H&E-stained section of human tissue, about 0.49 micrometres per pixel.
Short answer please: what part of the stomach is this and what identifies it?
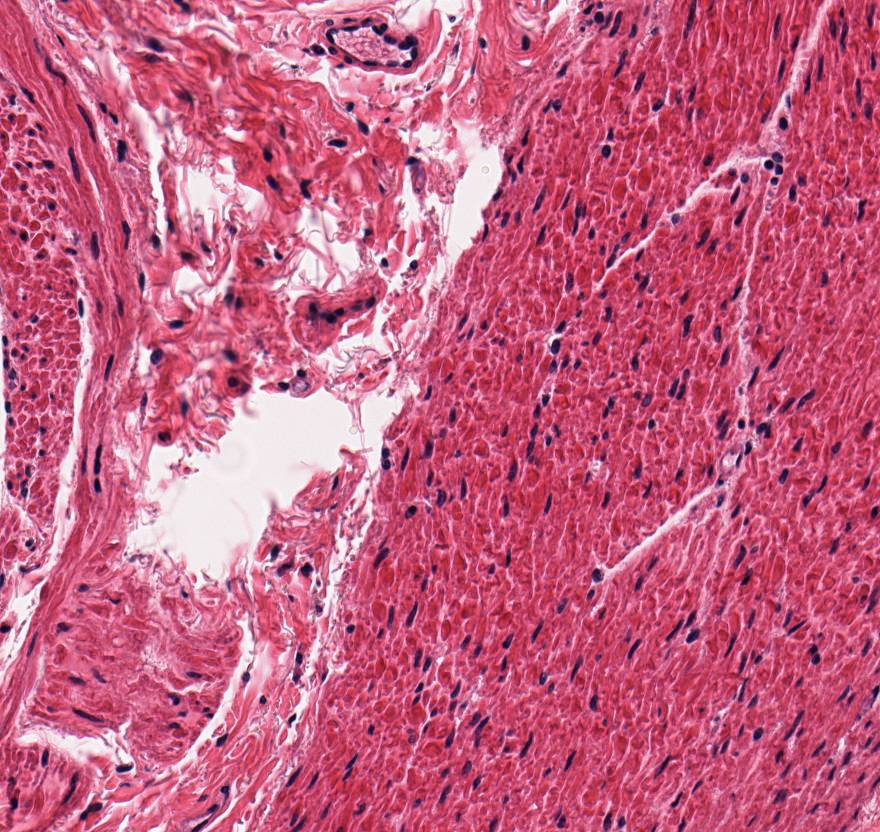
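What occupies the right half to two-thirds of the field is smooth muscle, forming a broad, solid sheet. Its cytoplasm stains a strong, deep pink-red, and its nuclei are dark, elongated and cigar-shaped.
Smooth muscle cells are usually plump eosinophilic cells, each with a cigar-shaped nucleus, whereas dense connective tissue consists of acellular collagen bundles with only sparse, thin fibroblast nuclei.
Thin, pale connective tissue septa run obliquely through the sheet.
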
